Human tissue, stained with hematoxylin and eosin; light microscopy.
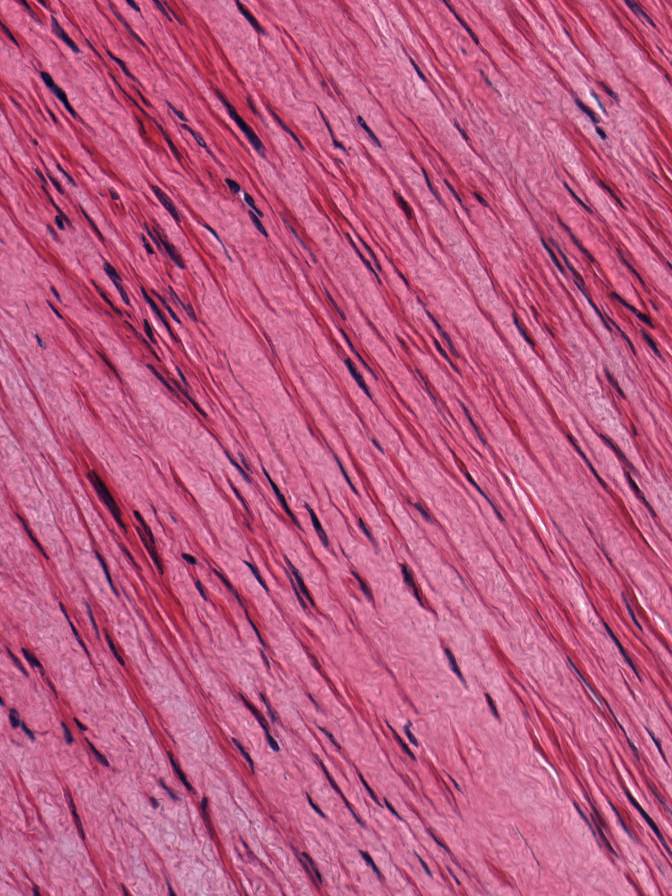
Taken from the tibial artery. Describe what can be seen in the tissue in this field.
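Long fibres run parallel to one another across the whole field, diagonally from upper left to lower right. Slender, dark, spindle-shaped nuclei lie lengthwise along them. Along the line of the fibres, deeper red streaks alternate with paler pink bands, and the paler bands consist of fine wavy fibrils.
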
